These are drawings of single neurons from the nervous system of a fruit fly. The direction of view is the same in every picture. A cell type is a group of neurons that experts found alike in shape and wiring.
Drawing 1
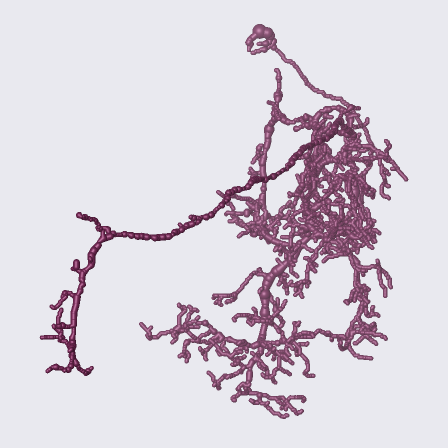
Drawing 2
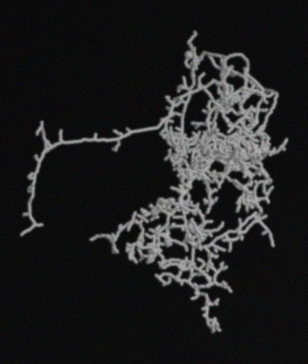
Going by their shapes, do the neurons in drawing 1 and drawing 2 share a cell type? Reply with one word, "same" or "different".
same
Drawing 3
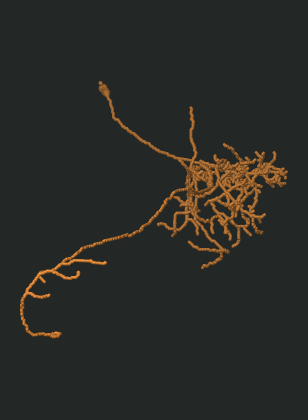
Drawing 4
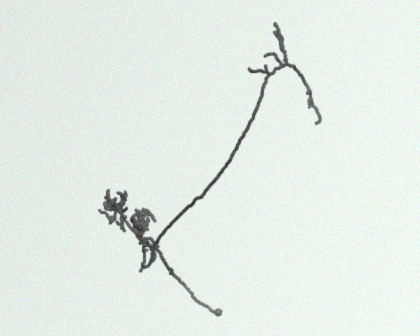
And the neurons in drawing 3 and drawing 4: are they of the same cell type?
different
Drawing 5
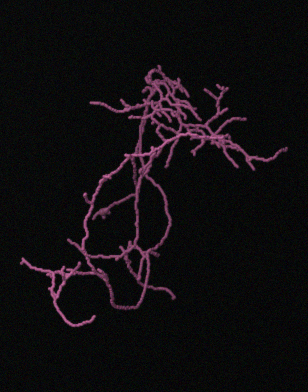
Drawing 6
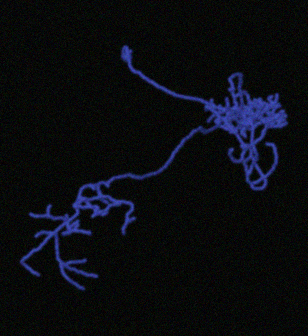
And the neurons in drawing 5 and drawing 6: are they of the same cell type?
different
